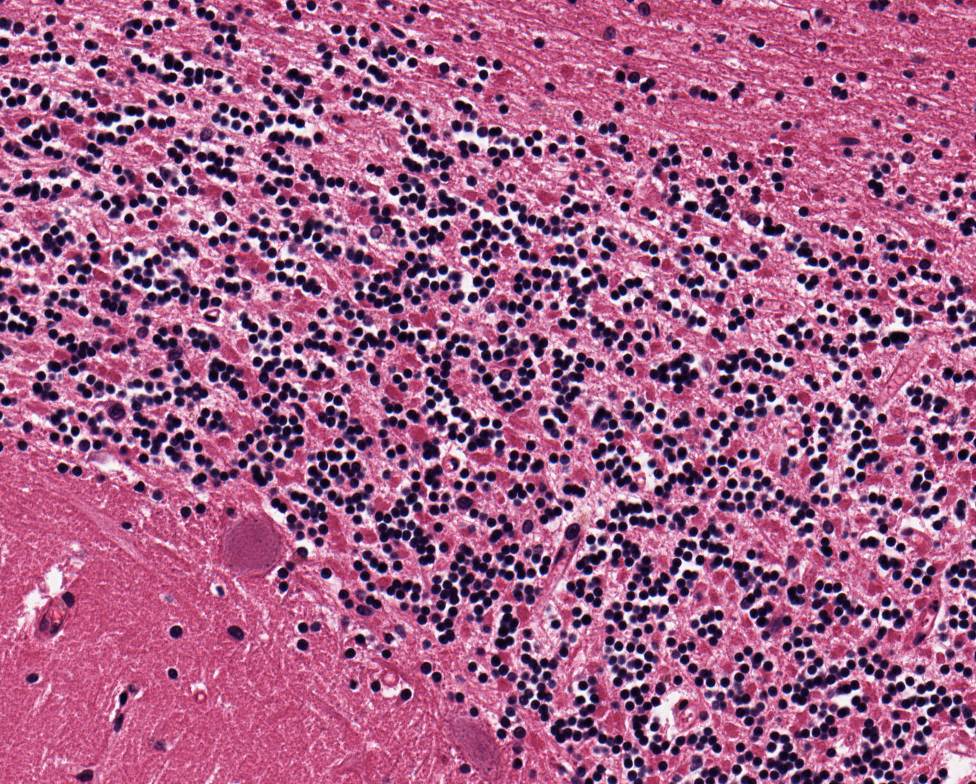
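Cerebellum, haematoxylin and eosin. Dense band: small dark nuclei, tightly packed, crossing the field diagonally from upper left to lower right; each nucleus small, round and darkly stained, with hardly any cytoplasm visible. Within the band: small pink patches free of nuclei, scattered among the dark nuclei. At its border with the lower-left pale zone: two large rounded neuronal cell bodies with ample purplish cytoplasm.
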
